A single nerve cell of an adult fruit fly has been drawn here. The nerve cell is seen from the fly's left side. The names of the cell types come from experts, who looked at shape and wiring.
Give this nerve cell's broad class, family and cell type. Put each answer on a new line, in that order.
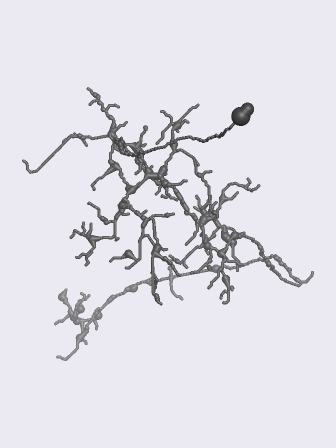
optic-lobe intrinsic neuron
Tm
Tm16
